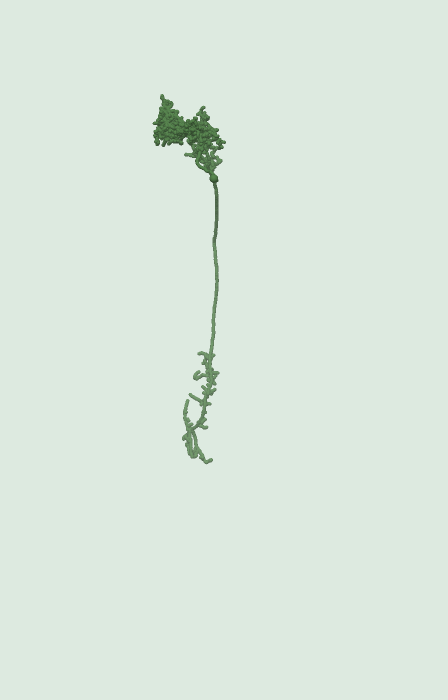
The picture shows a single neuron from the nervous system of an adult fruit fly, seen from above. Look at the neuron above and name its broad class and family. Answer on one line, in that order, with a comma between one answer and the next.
descending neuron, hemilineage PSp2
